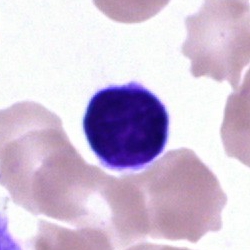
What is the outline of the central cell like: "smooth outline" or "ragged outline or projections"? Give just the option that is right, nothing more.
Smooth outline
